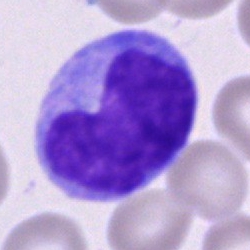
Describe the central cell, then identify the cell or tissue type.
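Start with the outline: it is a smooth oval. Now the nucleus, which fills most of the cell and has one deep notch on its upper left side. Look across the cytoplasm and you won't find distinct granules. This is a monocyte.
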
